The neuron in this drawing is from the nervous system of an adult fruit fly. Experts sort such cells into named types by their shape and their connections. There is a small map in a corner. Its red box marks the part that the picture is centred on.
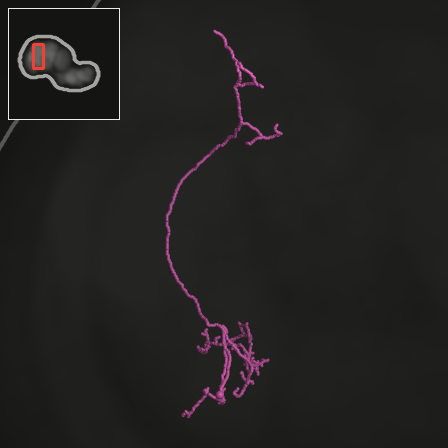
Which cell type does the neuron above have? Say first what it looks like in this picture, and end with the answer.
The cell body can be seen at the bottom of the picture. In this view it is more than twice as tall as it is wide. This is a visual projection neuron. Its cell type is LoVP3.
